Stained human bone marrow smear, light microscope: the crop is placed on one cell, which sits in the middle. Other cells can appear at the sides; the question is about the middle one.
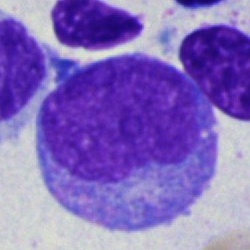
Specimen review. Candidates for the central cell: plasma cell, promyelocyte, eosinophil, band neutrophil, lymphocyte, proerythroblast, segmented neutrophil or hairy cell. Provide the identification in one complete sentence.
The cell sitting right in the middle is a promyelocyte.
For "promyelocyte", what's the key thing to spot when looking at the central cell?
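Two things line up with promyelocyte, starting with the nucleus, which takes up about two thirds of the cell.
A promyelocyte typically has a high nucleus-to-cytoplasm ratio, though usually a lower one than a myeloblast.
Then the cytoplasm lies as a pale blue-lilac crescent below the nucleus.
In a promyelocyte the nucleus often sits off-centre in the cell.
Beyond that, the chromatin is finely stippled rather than coarsely clumped, and fine pink-purple granules are scattered through the cytoplasm.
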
